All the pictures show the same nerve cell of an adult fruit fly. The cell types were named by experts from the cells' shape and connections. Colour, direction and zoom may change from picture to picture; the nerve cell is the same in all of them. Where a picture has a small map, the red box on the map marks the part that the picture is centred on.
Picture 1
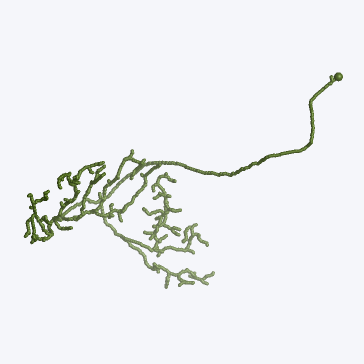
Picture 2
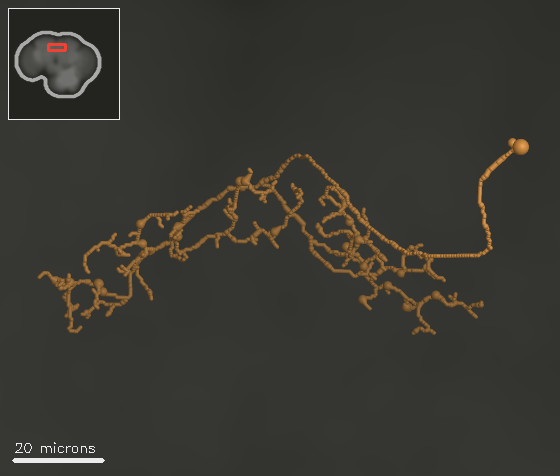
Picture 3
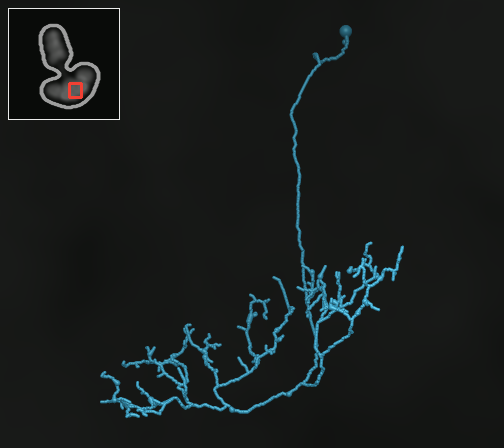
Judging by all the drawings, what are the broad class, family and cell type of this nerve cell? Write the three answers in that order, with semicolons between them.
central-brain intrinsic neuron; hemilineage DM6_dorso_medial; FB7D_b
